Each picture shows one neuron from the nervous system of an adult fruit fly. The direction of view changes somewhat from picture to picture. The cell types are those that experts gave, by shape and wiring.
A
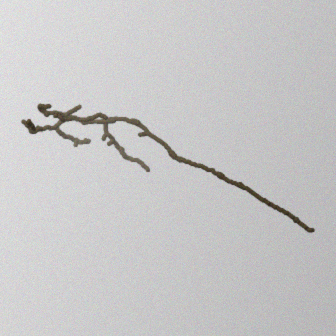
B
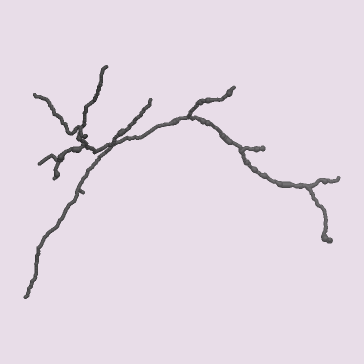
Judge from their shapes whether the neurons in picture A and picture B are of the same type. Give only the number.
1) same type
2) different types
2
